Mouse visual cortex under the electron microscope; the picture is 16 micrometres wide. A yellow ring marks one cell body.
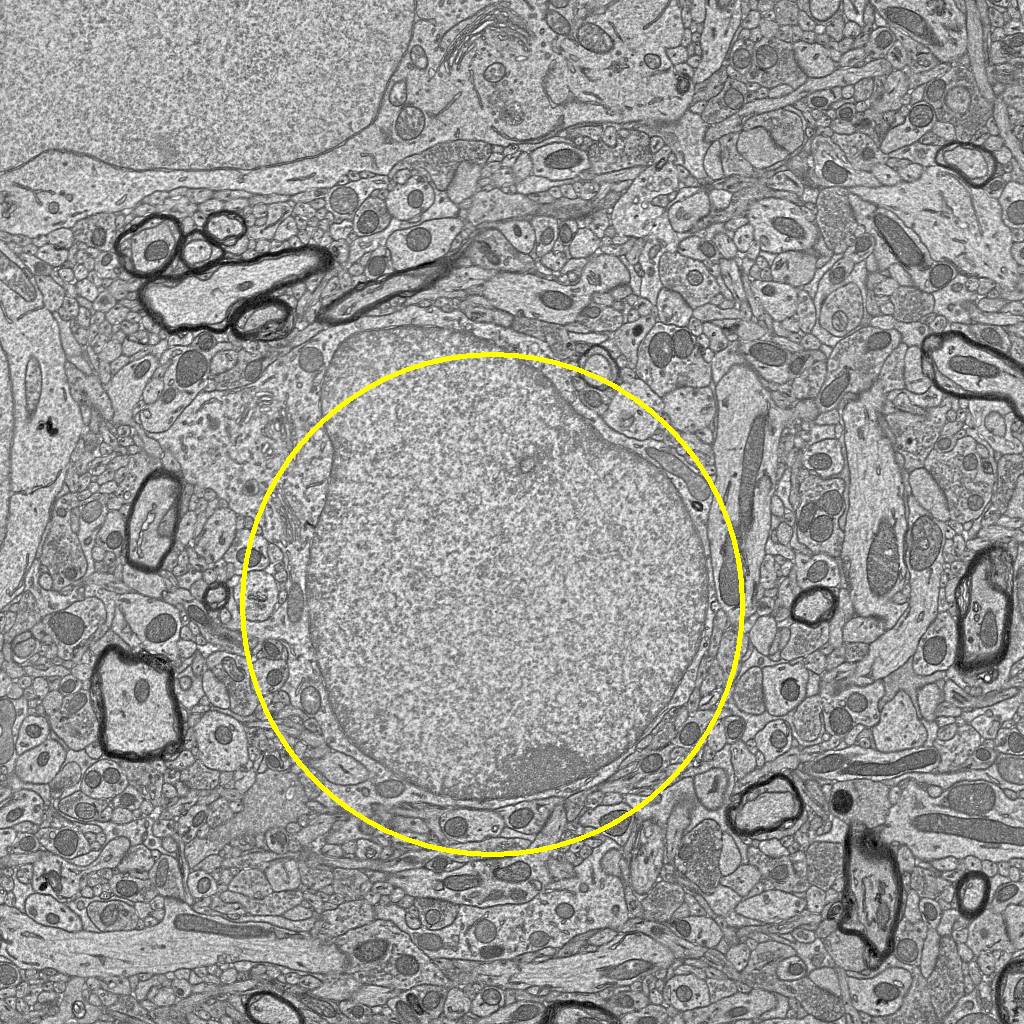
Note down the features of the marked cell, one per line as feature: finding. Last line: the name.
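Nucleus: large, nearly round, filling most of the ring
Outline: smooth, without deep folds or clefts
Chromatin: pale, finely dispersed, no thick dense rim along the envelope
Patch: darker, more granular, lying against the nucleus's lower edge
Name: astrocyte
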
